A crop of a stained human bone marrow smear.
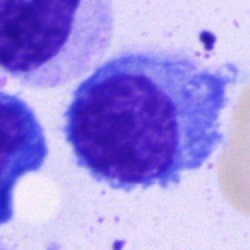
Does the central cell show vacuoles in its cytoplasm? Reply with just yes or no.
Yes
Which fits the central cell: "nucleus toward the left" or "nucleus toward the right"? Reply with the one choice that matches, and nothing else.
Nucleus toward the left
